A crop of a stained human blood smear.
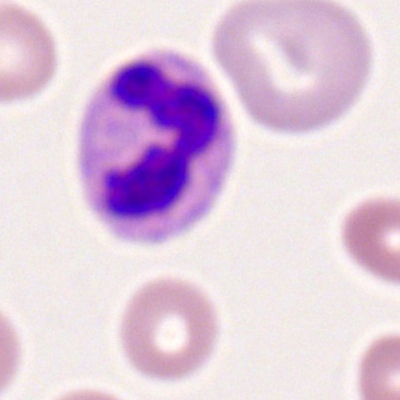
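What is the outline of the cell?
Smooth and roughly oval.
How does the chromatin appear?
Dark purple and coarsely clumped.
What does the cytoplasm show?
A pale pinkish-lilac colour, with no coarse orange-red granules.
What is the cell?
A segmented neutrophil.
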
